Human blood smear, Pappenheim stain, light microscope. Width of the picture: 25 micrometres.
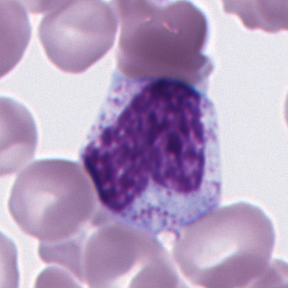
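Band neutrophil, the nucleated cell at the centre of a stained peripheral blood smear. First, the nucleus fills most of the cell, lies toward the left side and has a notch in its lower edge. Next, the cytoplasm is pale greyish-blue, with small purple granules scattered through it.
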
